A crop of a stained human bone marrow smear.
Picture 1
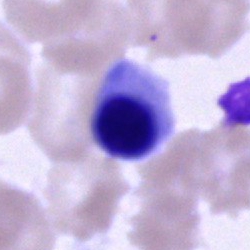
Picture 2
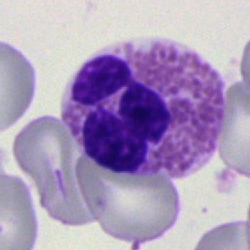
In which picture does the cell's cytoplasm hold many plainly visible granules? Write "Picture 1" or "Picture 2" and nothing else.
Picture 2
